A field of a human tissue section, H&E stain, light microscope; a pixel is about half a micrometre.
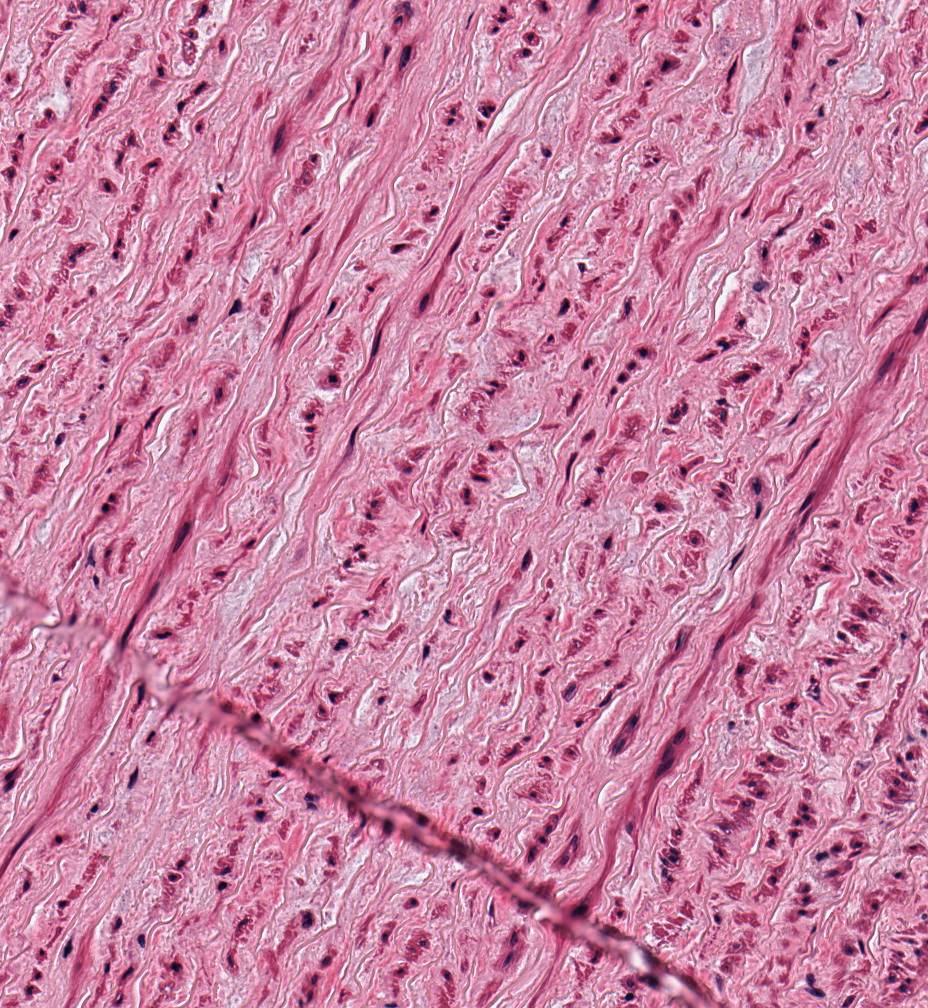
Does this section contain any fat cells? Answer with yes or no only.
No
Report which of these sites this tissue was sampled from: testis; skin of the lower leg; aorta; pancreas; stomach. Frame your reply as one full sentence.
This sample of human tissue comes from the aorta.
